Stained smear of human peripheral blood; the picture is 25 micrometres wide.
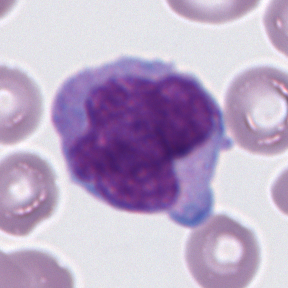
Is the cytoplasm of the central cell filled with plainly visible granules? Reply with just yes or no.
No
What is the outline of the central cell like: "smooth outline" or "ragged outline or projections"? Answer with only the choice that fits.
Ragged outline or projections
